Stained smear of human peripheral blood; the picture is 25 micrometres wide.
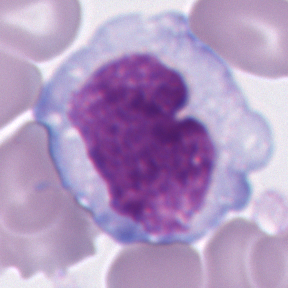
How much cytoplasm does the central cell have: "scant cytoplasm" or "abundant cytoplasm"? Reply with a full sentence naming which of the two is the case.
This cell has a broad area of cytoplasm.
